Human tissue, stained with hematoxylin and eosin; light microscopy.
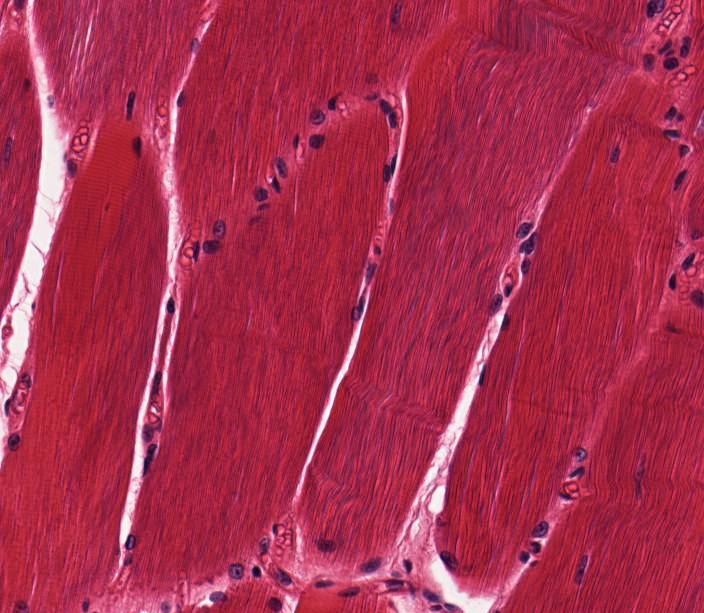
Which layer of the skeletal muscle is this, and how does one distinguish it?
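Skeletal muscle makes up this field, its fibres running as separate, unbranched bands that do not join one another. Flattened nuclei lie at the fibre edges, not in their centres.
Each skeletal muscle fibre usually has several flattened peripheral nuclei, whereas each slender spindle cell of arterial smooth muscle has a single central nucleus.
The cytoplasm is deeply eosinophilic, with fine lines running along each fibre.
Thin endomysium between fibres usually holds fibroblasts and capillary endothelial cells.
Capillaries containing red blood cells lie in the narrow spaces between the fibres.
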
